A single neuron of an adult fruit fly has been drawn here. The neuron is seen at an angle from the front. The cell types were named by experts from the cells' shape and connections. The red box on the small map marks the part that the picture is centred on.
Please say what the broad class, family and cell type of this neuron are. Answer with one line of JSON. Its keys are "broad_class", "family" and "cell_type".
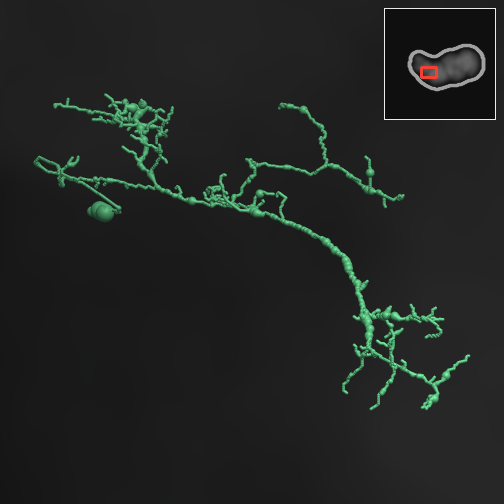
{"broad_class": "nerve-cord intrinsic neuron", "family": "hemilineage 10B", "cell_type": "IN10B052"}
